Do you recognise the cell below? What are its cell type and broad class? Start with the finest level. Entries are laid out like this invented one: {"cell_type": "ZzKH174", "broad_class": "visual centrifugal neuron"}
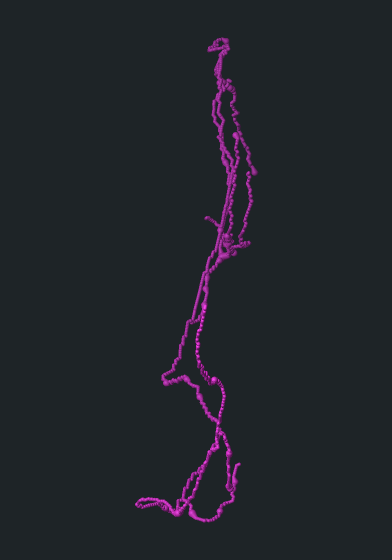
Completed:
{"cell_type": "LN-DN2", "broad_class": "sensory neuron descending to the nerve cord"}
